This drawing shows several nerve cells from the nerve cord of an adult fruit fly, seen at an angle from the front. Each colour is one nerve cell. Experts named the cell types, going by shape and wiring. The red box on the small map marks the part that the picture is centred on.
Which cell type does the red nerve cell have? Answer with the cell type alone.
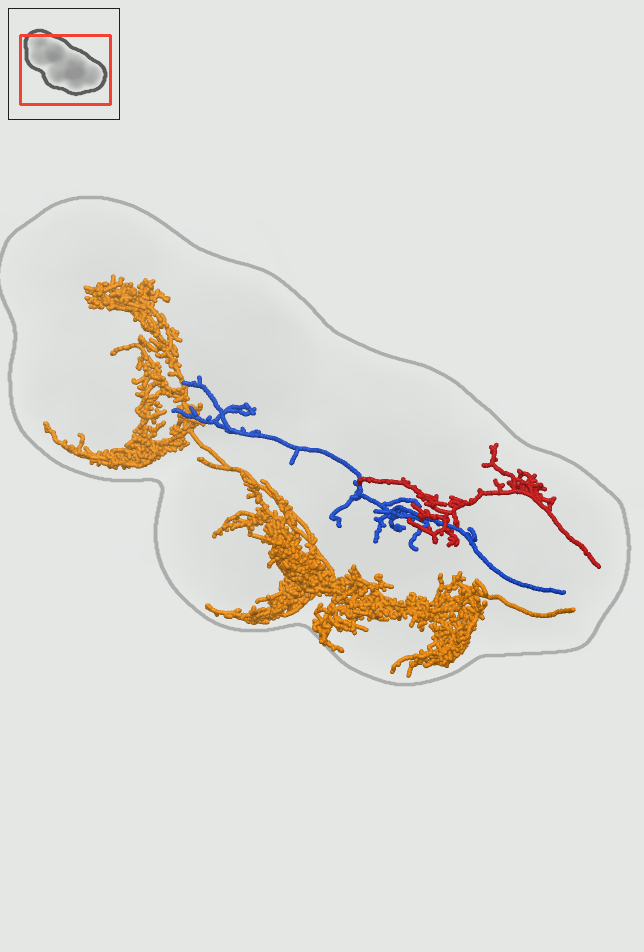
DNge143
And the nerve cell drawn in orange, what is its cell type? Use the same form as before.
DNge104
